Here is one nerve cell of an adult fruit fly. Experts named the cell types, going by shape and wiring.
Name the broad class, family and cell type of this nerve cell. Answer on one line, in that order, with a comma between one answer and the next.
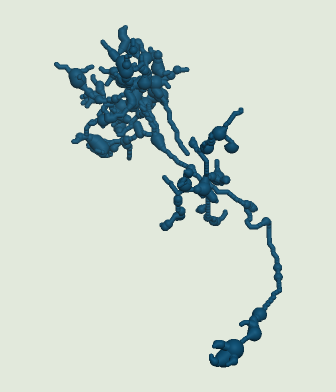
optic-lobe intrinsic neuron, Dm, Dm10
